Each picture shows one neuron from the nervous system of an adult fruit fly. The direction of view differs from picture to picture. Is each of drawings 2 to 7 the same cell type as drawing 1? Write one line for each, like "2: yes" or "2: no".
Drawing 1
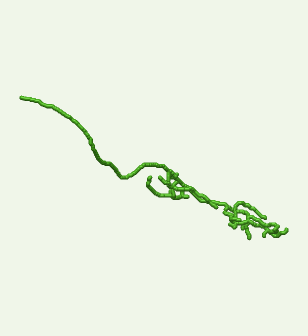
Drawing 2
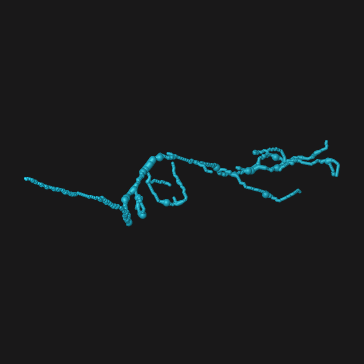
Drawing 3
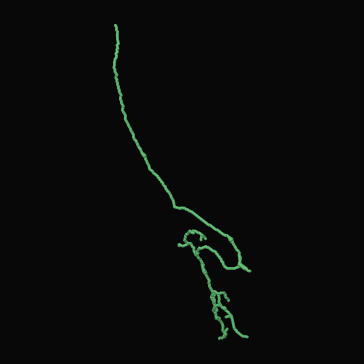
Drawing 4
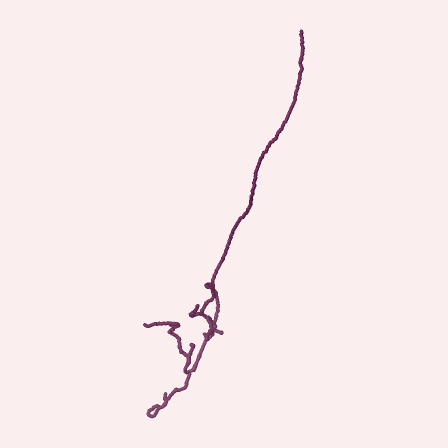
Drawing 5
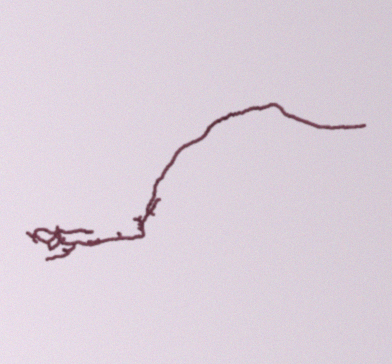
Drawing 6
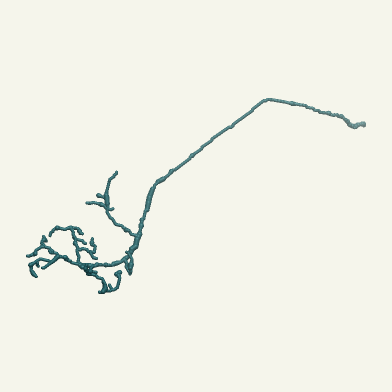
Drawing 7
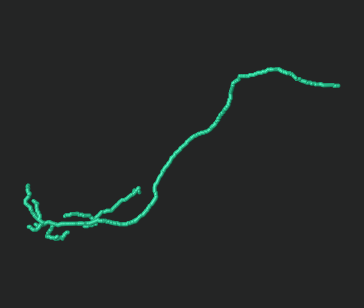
2: yes
3: no
4: no
5: yes
6: no
7: no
